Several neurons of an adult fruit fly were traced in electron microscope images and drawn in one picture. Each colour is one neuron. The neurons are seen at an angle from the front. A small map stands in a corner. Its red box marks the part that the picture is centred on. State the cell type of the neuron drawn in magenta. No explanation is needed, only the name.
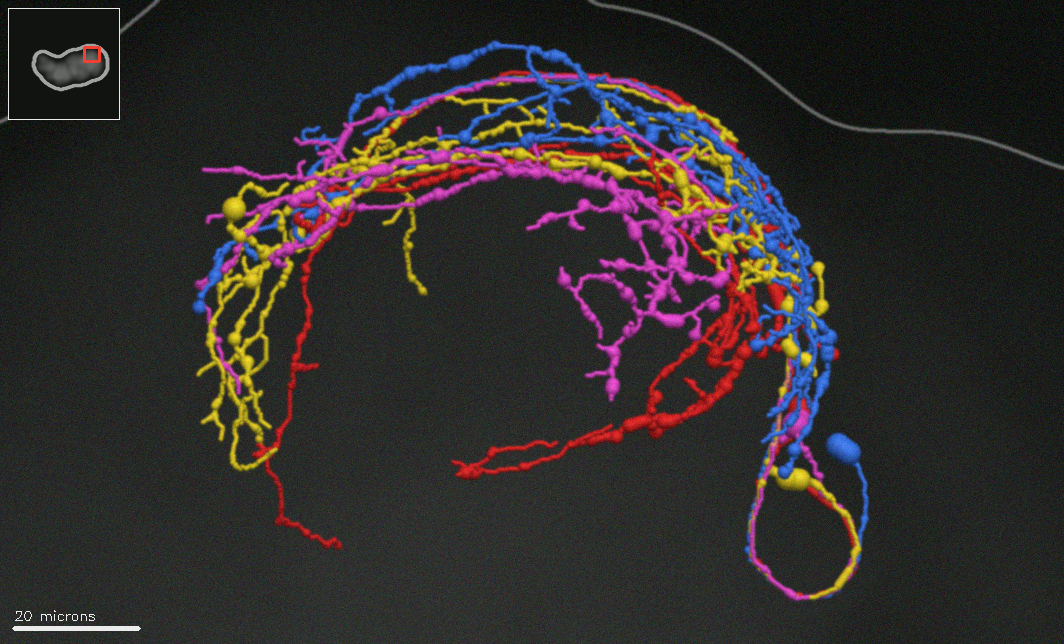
SLP085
